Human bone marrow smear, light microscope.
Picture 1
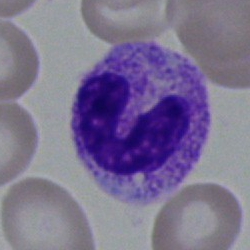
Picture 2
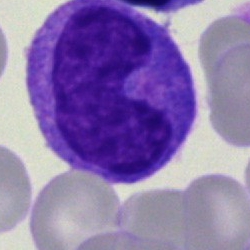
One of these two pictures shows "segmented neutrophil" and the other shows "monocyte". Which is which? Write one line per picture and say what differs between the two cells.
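In picture 1 we see a segmented neutrophil: The cytoplasm is plentiful and pale lilac.
In picture 2 we see a monocyte: The nucleus fills most of the cell.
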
